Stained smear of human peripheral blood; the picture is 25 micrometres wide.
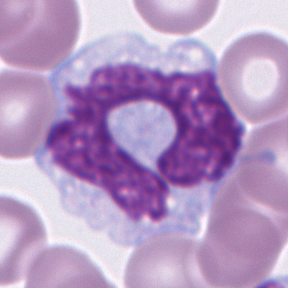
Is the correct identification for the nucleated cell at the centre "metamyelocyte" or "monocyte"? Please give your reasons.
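It is a monocyte rather than a metamyelocyte. Its cytoplasm is pale grey-blue, and its chromatin is lacy and stranded with small pale gaps instead of being packed into dense dark blocks.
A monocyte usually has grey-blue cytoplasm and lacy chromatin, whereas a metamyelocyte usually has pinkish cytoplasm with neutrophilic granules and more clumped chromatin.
The nucleus is a broad horseshoe, one continuous band without lobes or thin strands, curving around a central patch of cytoplasm and opening downward.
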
